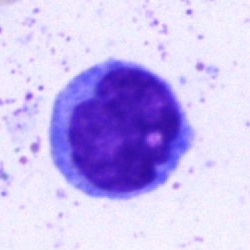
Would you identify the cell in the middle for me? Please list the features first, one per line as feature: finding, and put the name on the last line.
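Nucleus: fills most of the cell
Chromatin: dark purple, finely mottled
Cytoplasm: rim widest on left side
Granules: none distinct
Name: monocyte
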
